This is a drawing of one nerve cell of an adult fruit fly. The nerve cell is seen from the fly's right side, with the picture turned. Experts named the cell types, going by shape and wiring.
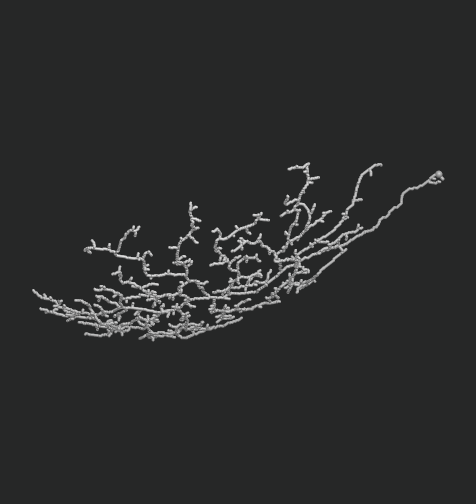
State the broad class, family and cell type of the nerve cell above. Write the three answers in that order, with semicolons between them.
optic-lobe intrinsic neuron; Cm; Cm21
